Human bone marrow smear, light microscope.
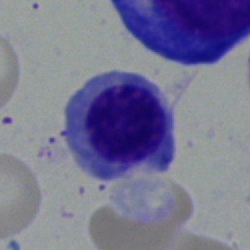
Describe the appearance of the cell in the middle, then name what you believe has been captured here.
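Look first at where the nucleus sits: off-centre toward the right, which leaves a broader rim of cytoplasm on the left. That cytoplasm is pale greyish-blue, and you will find no granules in it. Notice, too, that the outline is irregular, with a small bulge at the lower right. What you are looking at is an erythroblast.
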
